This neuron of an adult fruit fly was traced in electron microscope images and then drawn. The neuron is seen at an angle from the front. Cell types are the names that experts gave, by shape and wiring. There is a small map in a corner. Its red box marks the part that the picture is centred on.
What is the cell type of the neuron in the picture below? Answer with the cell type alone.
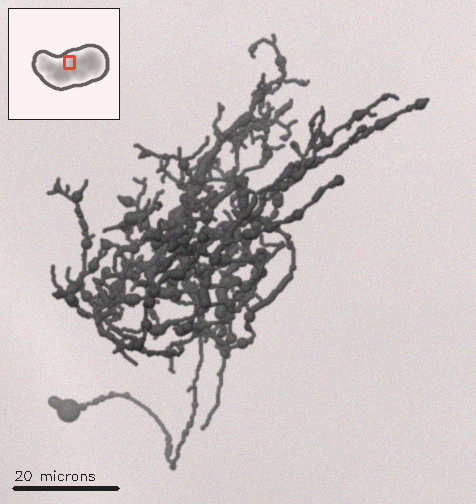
LHPV2a1_d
